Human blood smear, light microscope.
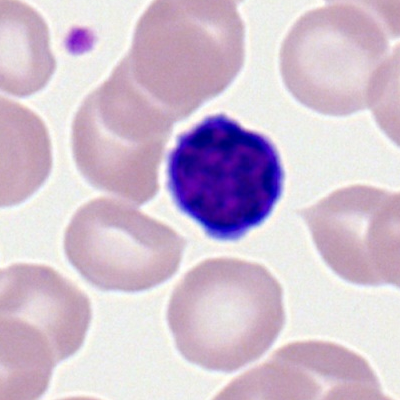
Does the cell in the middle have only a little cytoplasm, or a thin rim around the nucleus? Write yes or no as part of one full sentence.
Yes, the cytoplasm of this cell is scant.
